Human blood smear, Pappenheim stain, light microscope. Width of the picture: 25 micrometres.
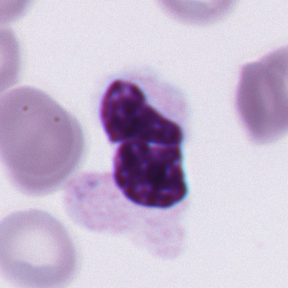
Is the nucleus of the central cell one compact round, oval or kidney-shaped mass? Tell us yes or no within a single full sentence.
No, there is a nucleus split into distinct lobes in this cell.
